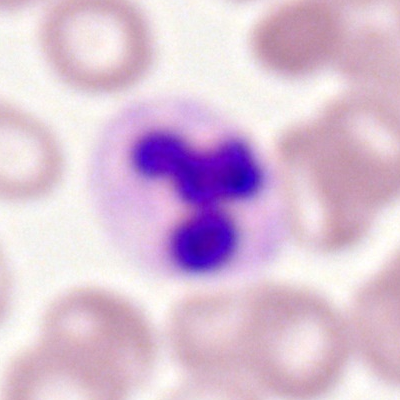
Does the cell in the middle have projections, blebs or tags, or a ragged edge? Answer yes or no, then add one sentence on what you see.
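No. The cell has a round outline with a smooth edge.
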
